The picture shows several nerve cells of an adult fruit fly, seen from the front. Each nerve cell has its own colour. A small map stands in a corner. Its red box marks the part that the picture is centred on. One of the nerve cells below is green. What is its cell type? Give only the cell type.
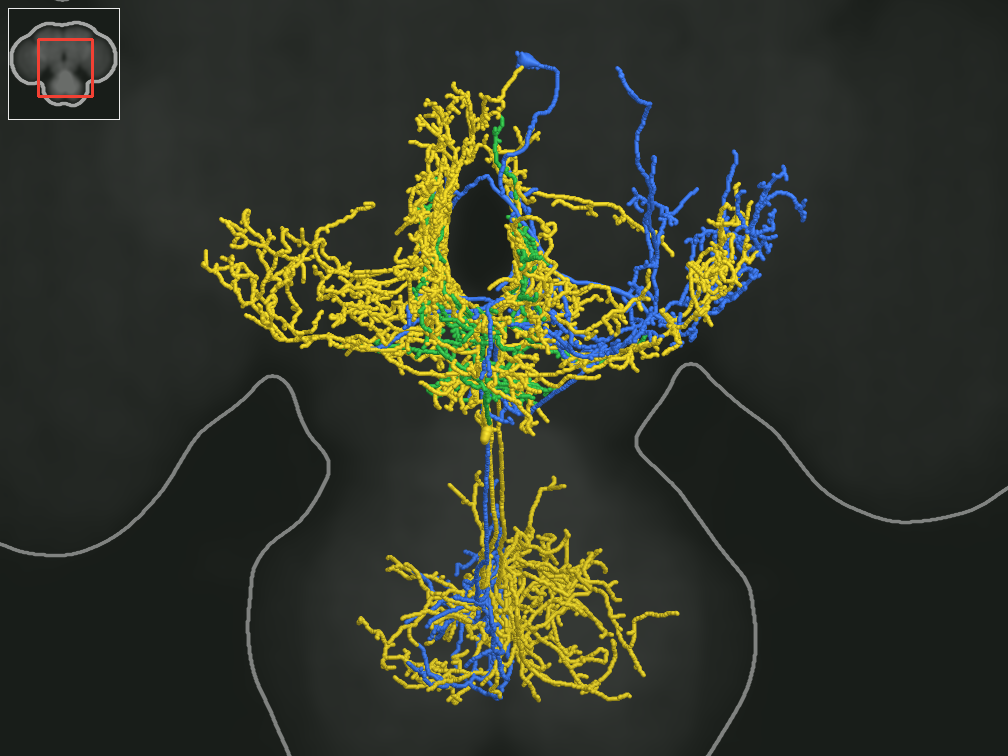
GNG344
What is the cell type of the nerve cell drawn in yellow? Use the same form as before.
DNge138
